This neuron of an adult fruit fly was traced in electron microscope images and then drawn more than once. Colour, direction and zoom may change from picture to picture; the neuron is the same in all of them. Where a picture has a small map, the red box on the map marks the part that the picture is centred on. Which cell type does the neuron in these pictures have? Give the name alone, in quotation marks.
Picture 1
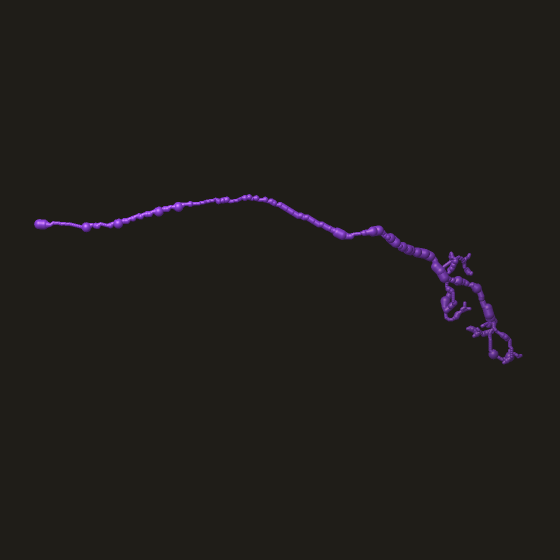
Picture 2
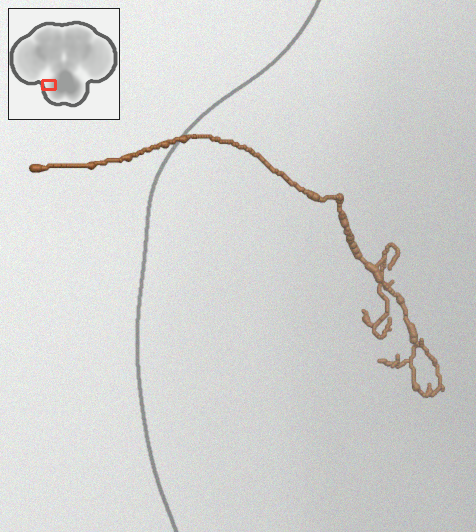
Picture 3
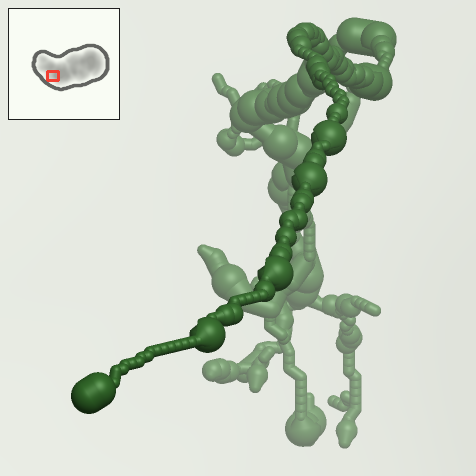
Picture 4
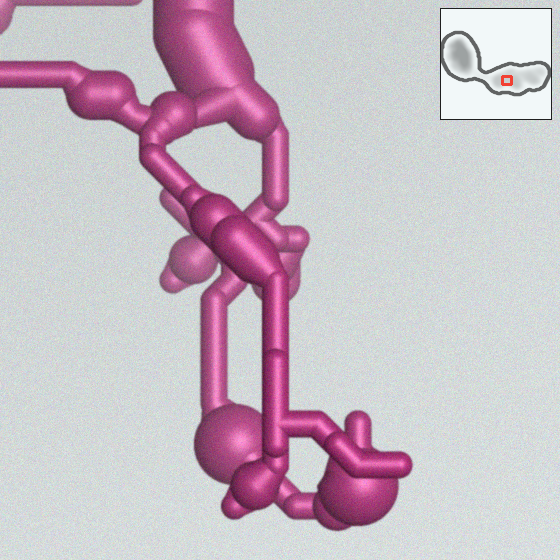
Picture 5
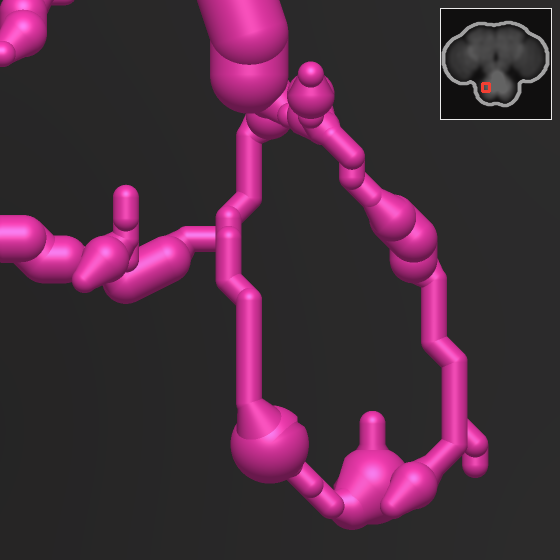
"SNta04"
